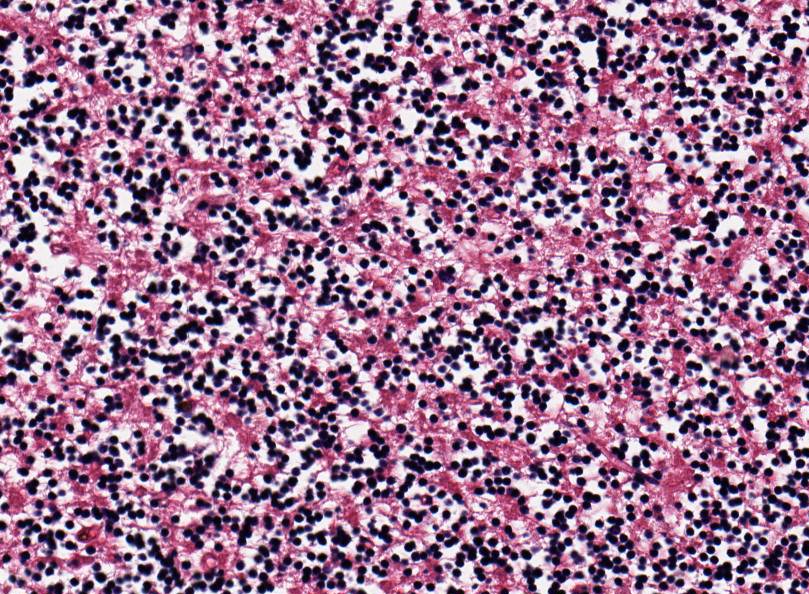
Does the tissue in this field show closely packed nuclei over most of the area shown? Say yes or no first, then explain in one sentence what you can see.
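Yes. Densely packed small cells fill the whole field evenly, with no layering or organised units.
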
